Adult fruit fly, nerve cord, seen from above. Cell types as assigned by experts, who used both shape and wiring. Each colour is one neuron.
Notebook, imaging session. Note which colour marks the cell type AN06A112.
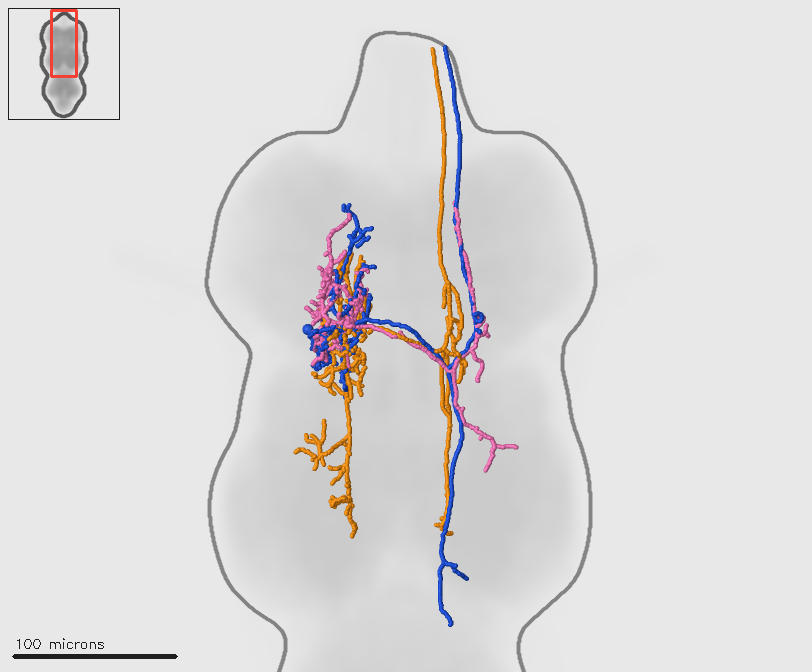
blue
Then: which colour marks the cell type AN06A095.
orange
